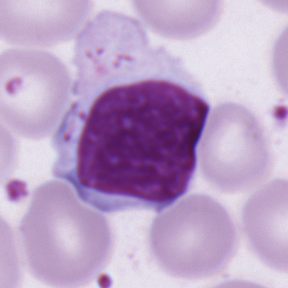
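Large granular lymphocyte, central cell, stained peripheral blood smear. Nucleus roughly square, blunt angular corners. Chromatin dark purple, coarse, scattered small paler spots. Cytoplasm very pale, almost colourless, faint blue-grey tint. Few small reddish granules in cytoplasm above nucleus.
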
